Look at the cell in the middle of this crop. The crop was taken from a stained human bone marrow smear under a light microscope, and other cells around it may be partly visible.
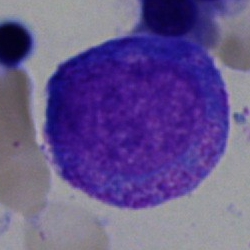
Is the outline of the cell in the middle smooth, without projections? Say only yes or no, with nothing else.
Yes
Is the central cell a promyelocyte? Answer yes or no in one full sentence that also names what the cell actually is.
Yes, a promyelocyte is present in the middle of the crop.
